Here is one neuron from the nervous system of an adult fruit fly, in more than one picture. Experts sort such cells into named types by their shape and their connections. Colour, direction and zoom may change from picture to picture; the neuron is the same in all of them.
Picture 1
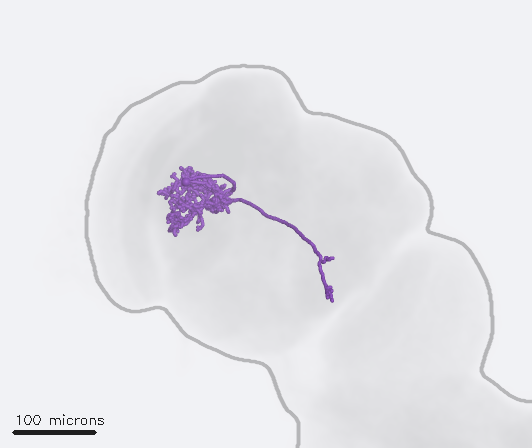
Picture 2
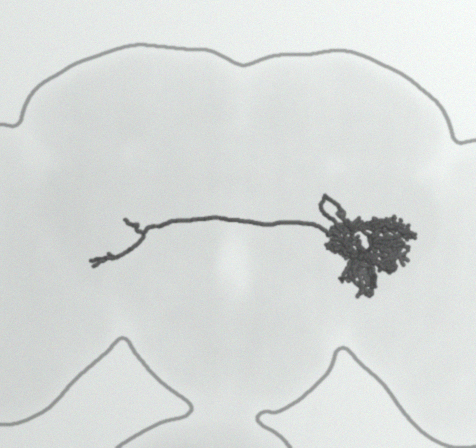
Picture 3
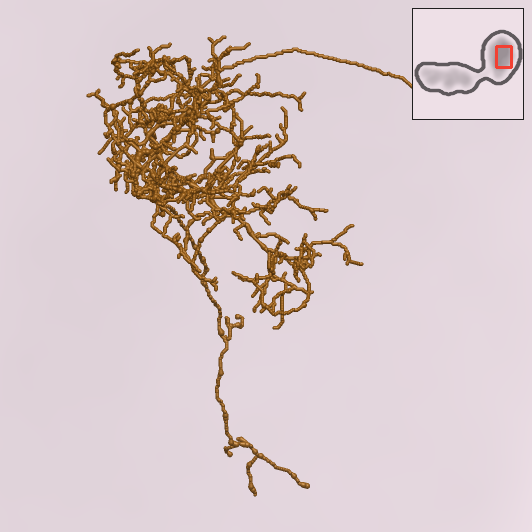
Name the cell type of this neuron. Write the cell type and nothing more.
CB3513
